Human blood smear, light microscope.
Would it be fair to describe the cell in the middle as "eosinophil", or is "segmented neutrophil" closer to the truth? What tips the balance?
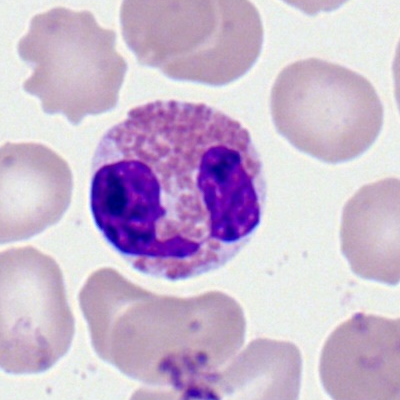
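This is an eosinophil, not a segmented neutrophil. Its nucleus has two lobes, one on each side of the cell.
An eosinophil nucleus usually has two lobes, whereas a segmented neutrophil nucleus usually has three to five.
The granules are coarse and roughly even in size.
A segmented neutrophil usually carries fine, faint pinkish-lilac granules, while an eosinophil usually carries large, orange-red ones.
The outline of the cell is round and smooth, and the chromatin is dark purple and coarsely clumped.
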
